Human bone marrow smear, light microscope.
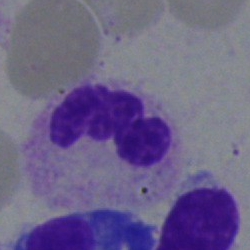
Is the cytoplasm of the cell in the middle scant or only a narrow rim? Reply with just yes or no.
No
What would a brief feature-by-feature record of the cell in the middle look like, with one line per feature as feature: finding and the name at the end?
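Nuclear position: upper half of the cell
Chromatin: dense, dark purple, clumped
Nucleoli: none visible
Cell type: segmented neutrophil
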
